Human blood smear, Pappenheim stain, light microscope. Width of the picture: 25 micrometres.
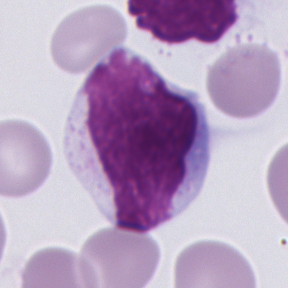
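Large granular lymphocyte, central cell, peripheral blood smear. Nucleus toward the right; widest band of cytoplasm on the left. Chromatin fine and streaky, without coarse dark clumps. Cytoplasm pale grey-blue, with fine purple granules scattered throughout. Cell about 16 by 11 micrometres; nucleus about 16 by 10 micrometres, filling about 80% of the cell's area.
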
